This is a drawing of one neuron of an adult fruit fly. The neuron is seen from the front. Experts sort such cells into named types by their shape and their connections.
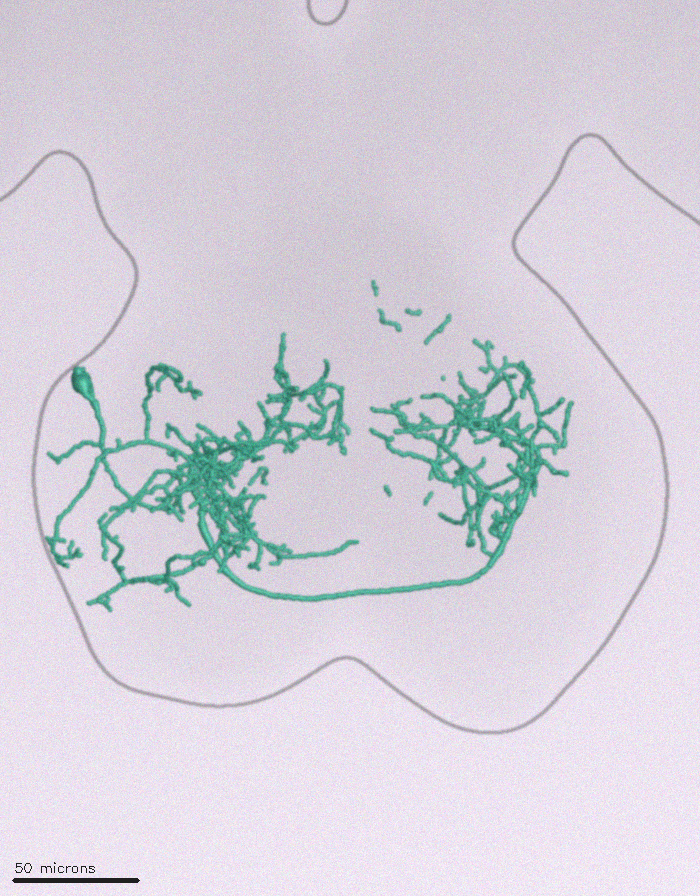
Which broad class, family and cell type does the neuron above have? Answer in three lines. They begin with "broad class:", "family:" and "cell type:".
broad class: nerve-cord intrinsic neuron
family: hemilineage 19B
cell type: IN19B107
